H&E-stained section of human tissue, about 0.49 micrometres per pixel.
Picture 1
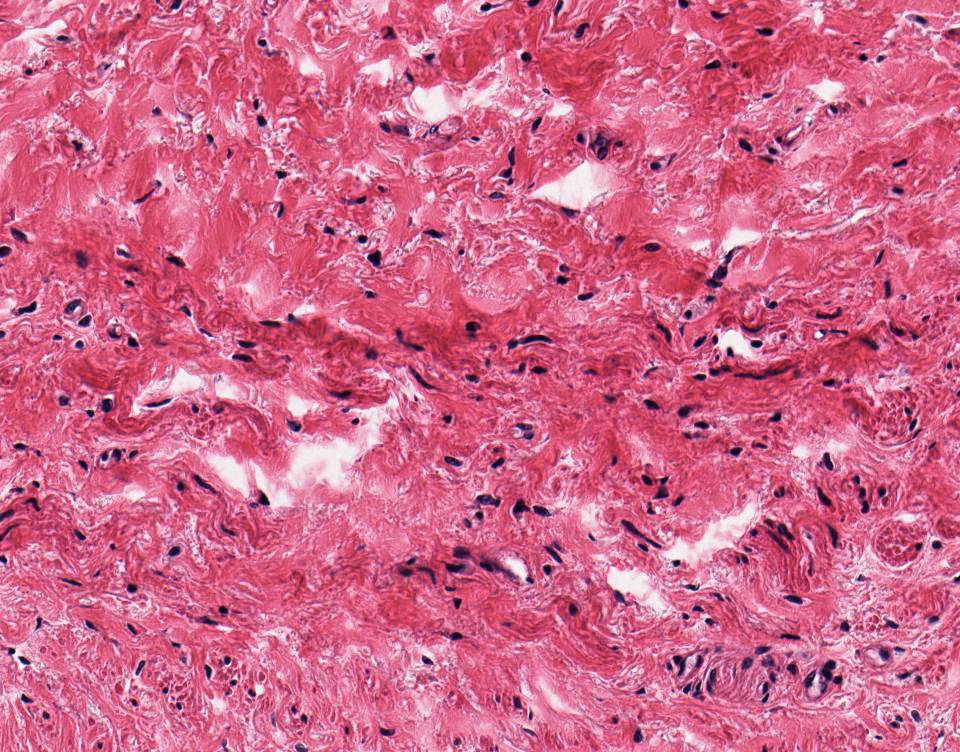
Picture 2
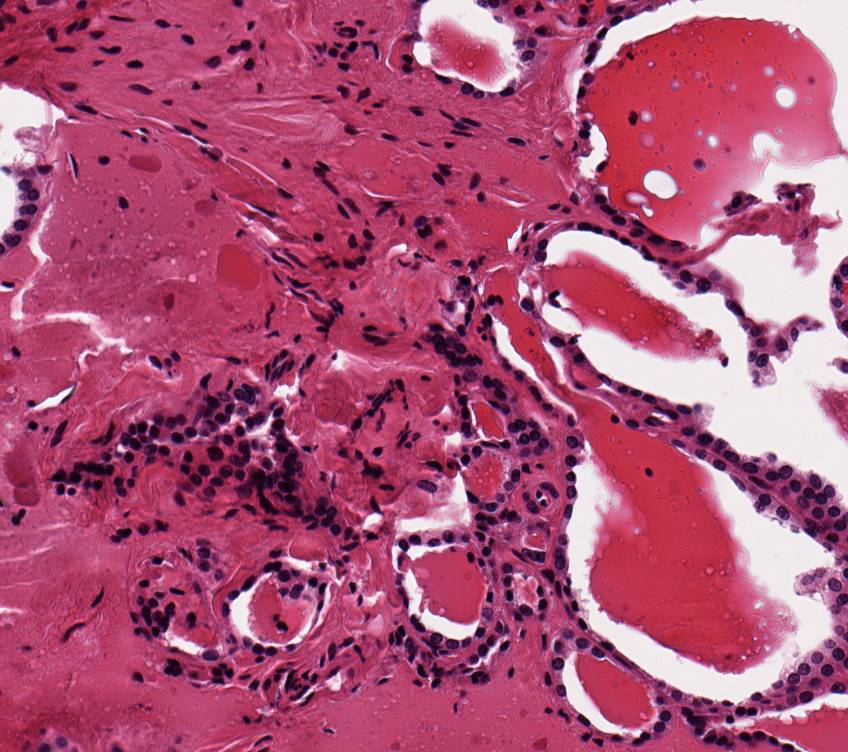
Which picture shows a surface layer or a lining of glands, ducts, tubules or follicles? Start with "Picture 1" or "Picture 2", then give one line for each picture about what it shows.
Picture 2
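Picture 1: The whole field is dense, pink-staining fibrous connective tissue with no epithelium.
Picture 2: The large spaces are lined by low cuboidal cells with round, dark nuclei.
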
